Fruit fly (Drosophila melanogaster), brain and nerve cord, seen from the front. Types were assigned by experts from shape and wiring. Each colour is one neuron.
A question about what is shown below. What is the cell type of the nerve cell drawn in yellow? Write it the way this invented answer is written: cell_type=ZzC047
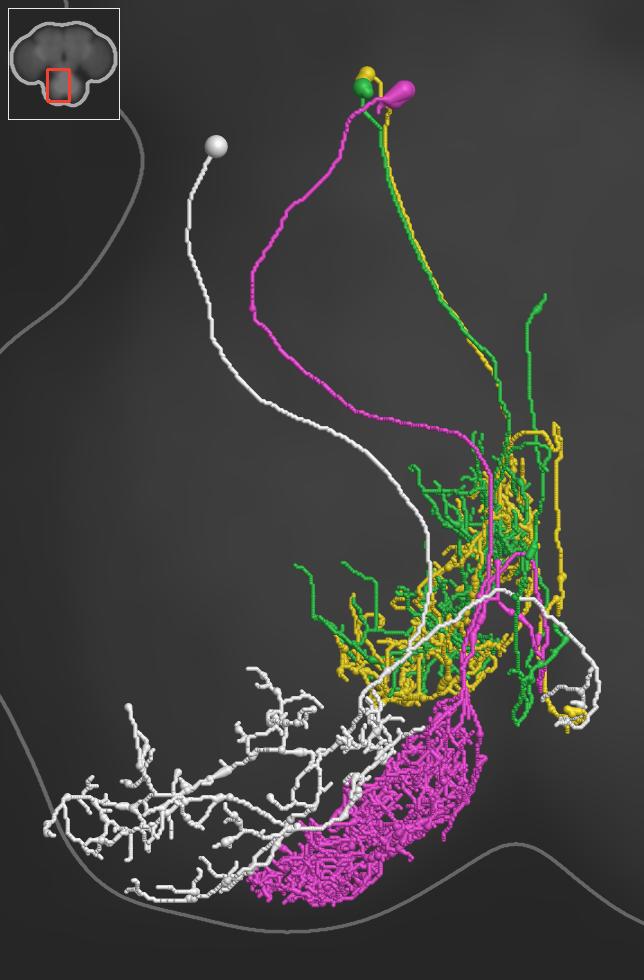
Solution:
cell_type=IN23B046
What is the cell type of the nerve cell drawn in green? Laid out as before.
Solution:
cell_type=IN23B068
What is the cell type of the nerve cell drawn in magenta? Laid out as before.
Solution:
cell_type=IN23B025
